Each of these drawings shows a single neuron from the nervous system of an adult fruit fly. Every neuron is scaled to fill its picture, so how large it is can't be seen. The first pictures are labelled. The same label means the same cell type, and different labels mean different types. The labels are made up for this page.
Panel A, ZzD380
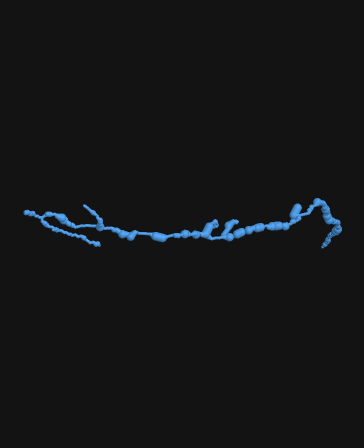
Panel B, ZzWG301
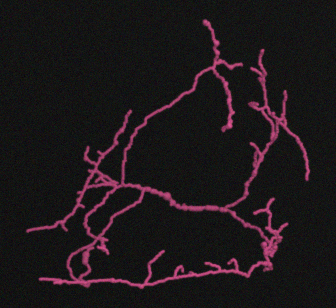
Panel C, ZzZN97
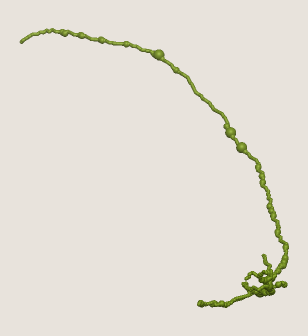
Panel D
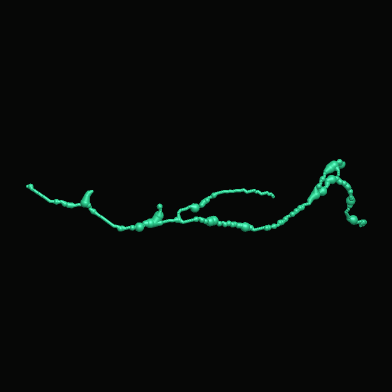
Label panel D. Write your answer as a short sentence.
It belongs to ZzD380.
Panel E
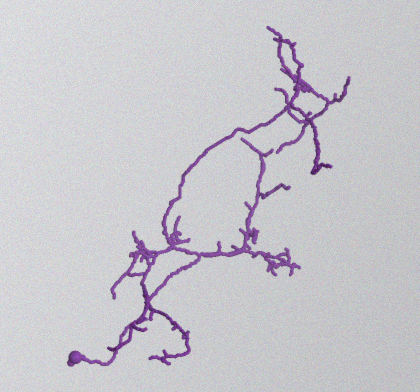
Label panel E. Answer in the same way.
It belongs to ZzWG301.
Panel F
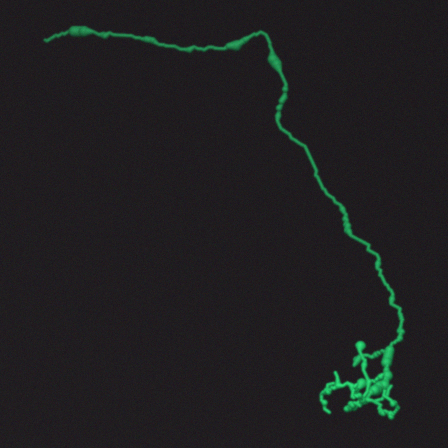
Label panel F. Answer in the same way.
It belongs to ZzZN97.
